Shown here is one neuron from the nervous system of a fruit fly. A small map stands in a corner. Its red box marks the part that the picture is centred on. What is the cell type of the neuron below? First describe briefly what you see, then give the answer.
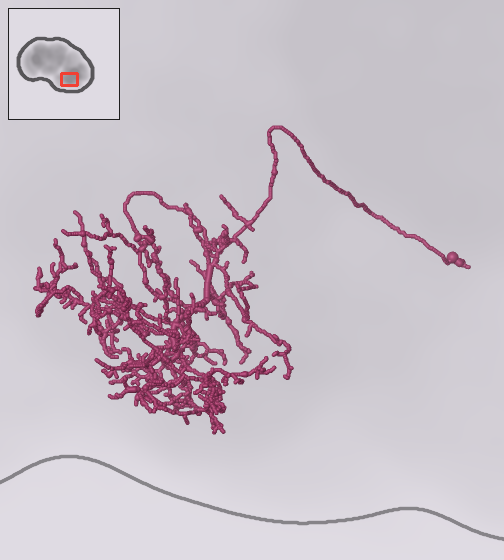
Its cell body lies on the right of the picture. Dozens of branch ends can be seen. Its broad class is nerve-cord intrinsic neuron. Its cell type is IN03A062_g.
